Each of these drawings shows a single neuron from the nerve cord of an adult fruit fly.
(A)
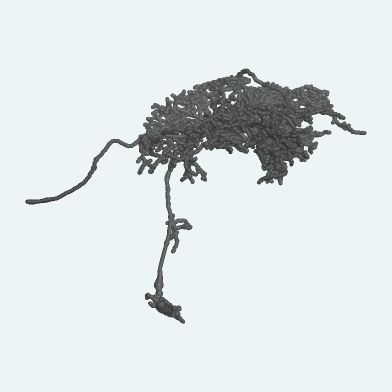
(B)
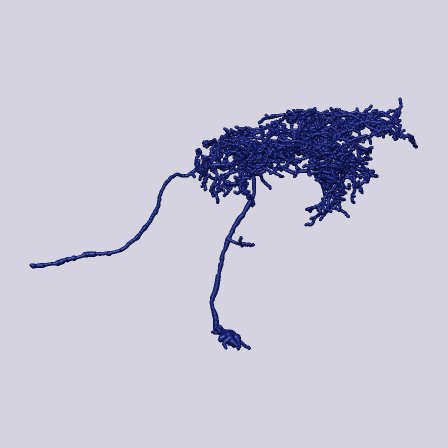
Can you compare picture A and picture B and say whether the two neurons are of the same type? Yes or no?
yes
